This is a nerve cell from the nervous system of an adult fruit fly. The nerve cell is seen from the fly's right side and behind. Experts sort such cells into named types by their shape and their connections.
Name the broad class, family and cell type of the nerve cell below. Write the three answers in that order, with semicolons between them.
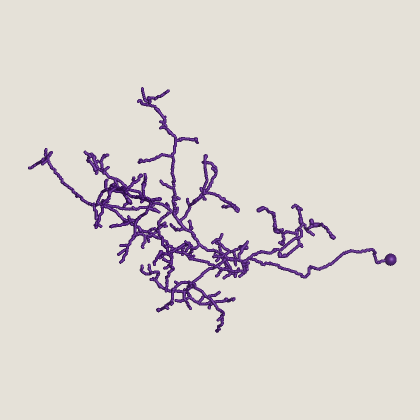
nerve-cord intrinsic neuron; hemilineage 16B; IN16B083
